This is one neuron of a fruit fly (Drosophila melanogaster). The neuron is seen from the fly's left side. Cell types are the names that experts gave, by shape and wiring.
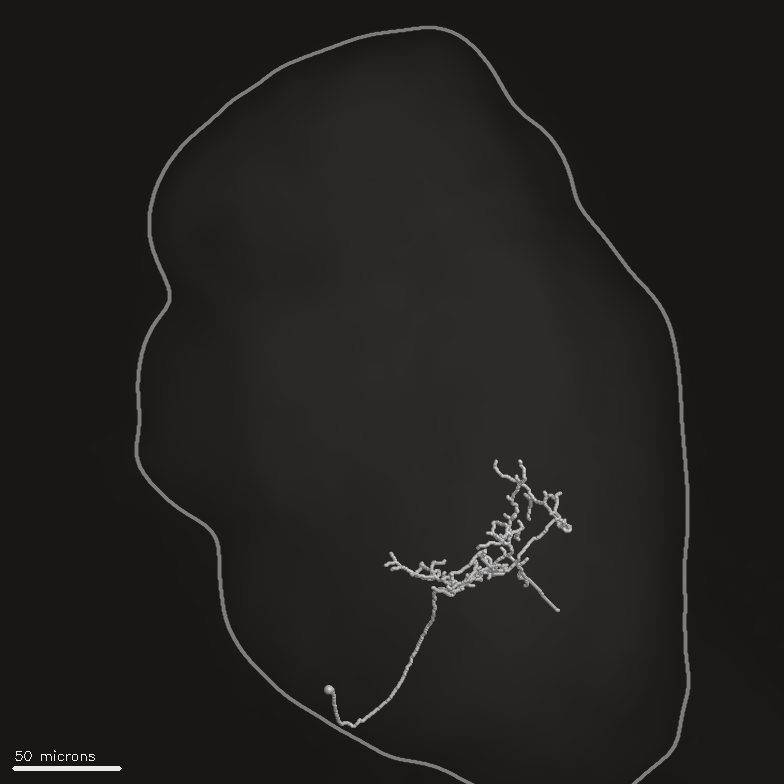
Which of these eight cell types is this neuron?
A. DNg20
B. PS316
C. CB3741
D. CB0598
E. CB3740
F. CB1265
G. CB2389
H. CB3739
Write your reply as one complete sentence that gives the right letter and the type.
Given as option F, CB1265 is the cell type for the neuron.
